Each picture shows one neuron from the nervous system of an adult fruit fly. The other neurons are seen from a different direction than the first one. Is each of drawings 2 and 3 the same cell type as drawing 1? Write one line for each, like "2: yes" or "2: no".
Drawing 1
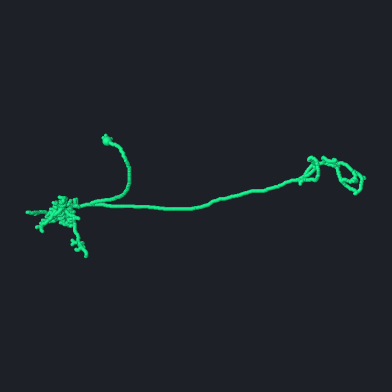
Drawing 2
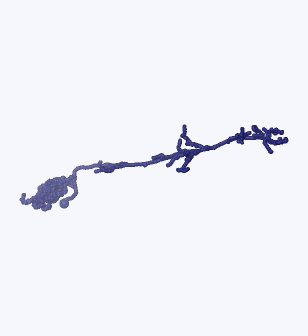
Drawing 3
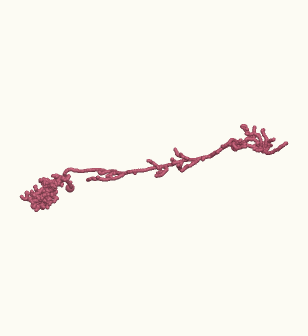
2: no
3: no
